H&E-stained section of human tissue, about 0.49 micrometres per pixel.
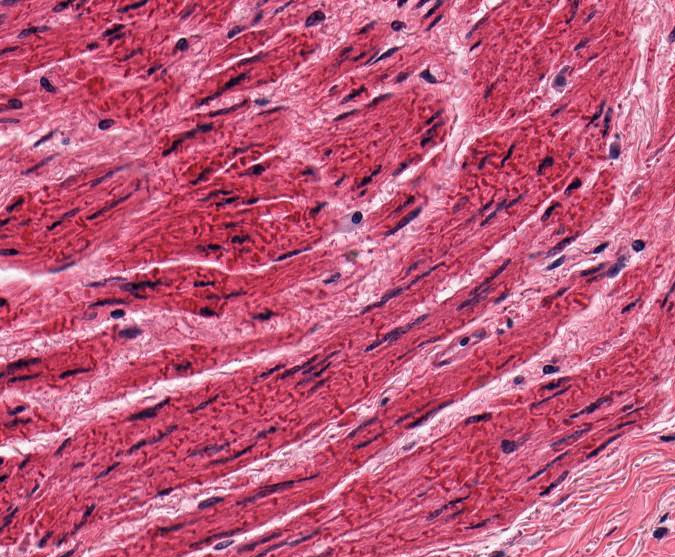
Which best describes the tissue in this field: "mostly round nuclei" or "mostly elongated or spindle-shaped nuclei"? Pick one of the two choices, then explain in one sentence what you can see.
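Mostly elongated or spindle-shaped nuclei. The nuclei within the fibres are elongated, dark purple and lie parallel to the fibre direction.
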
